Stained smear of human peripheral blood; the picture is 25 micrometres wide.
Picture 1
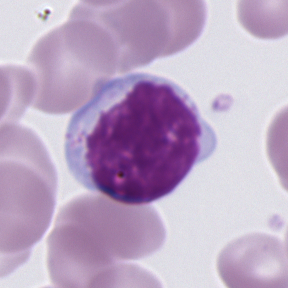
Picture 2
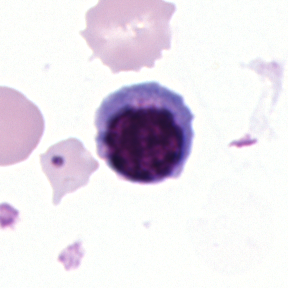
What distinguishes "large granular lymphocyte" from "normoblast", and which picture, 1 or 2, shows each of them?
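That's the large granular lymphocyte in the first picture, and the normoblast in the second. The lymphocyte is the bigger of the two at about 12 micrometres across, against about 9 for the normoblast. Its nucleus takes up about 70% of the cell's area, where the normoblast's takes up about 60%. In the lymphocyte the chromatin is dense, dark purple and coarsely clumped, and a few small reddish-purple granules sit in the cytoplasm at the left edge. The normoblast's cytoplasm, for its part, is blue-violet. Its nucleus is round, about 7 micrometres across, and forms a single undivided mass with no lobes or indentation.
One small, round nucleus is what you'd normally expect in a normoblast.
Here that nucleus lies toward the bottom of the cell.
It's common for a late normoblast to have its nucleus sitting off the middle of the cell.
The outlines differ too: the lymphocyte has a small blunt bulge of cytoplasm on its right side, while the normoblast is roughly round with a slightly uneven, fuzzy edge and no long projections or hair-like processes. Neither cell shows clear vacuoles in its cytoplasm. Beside the lymphocyte, just to its right, there's a single small platelet, and a tiny black dot sits on the lower part of its nucleus.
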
